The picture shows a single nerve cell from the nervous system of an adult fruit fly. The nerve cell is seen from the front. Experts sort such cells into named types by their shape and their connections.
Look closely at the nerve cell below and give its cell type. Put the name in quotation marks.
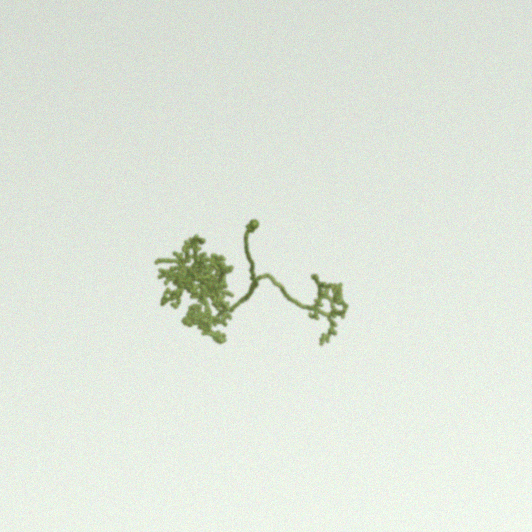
"CB0751"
